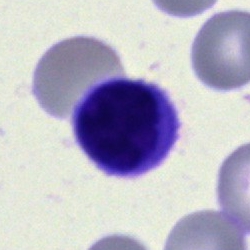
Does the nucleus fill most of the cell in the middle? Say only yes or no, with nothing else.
Yes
